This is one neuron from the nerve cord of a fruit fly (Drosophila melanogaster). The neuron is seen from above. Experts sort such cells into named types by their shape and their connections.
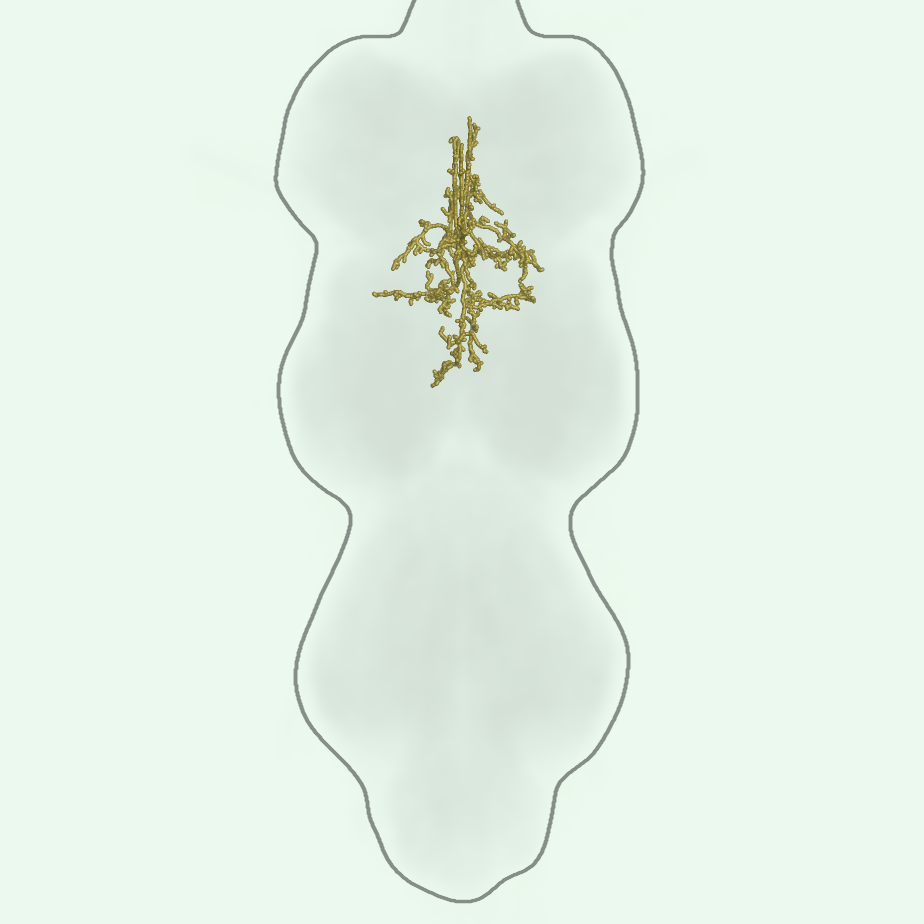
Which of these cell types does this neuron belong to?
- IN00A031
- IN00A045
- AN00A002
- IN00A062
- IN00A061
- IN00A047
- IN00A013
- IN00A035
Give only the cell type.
IN00A035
